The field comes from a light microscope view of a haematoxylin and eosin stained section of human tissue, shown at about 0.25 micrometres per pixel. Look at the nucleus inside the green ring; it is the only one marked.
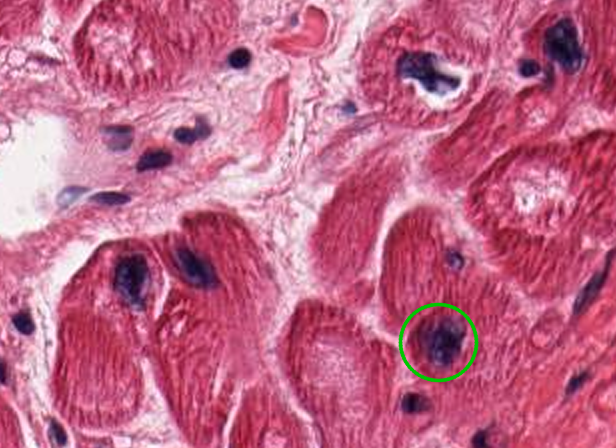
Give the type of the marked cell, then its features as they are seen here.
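The marked cell is a cardiomyocyte. The nucleus has an irregular, lumpy outline rather than a smooth oval one. The nucleus stains dark purple and unevenly, with darker clumps and a few paler spots inside it. The nucleus is clearly larger than the small, round, dark nucleus lying just below it. The nucleus is surrounded by abundant deep pink cytoplasm with a fine streaked, fibrillar texture.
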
